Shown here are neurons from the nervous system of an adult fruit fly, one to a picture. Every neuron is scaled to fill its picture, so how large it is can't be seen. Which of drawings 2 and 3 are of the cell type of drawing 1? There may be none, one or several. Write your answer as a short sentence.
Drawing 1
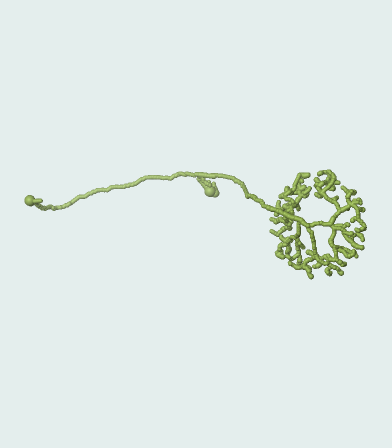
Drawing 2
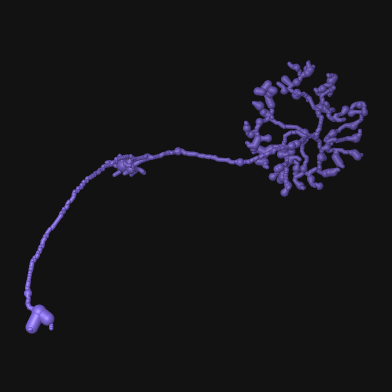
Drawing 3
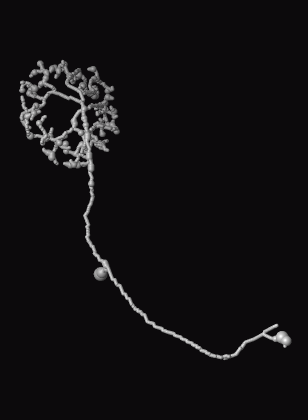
None of them is of the same cell type.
